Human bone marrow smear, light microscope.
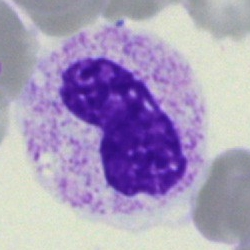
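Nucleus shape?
Elongated, with a notch-like indentation near its middle.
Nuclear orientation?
Diagonal, upper left to lower right.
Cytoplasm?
Abundant and pale, surrounding the nucleus on all sides.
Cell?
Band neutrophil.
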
